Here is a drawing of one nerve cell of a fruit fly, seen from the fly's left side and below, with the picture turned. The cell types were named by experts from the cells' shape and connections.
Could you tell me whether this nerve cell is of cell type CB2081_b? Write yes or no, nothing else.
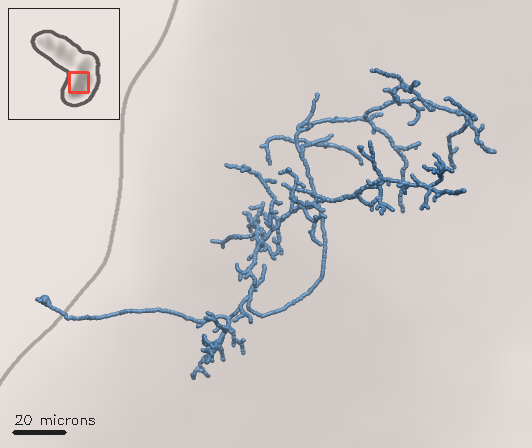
no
